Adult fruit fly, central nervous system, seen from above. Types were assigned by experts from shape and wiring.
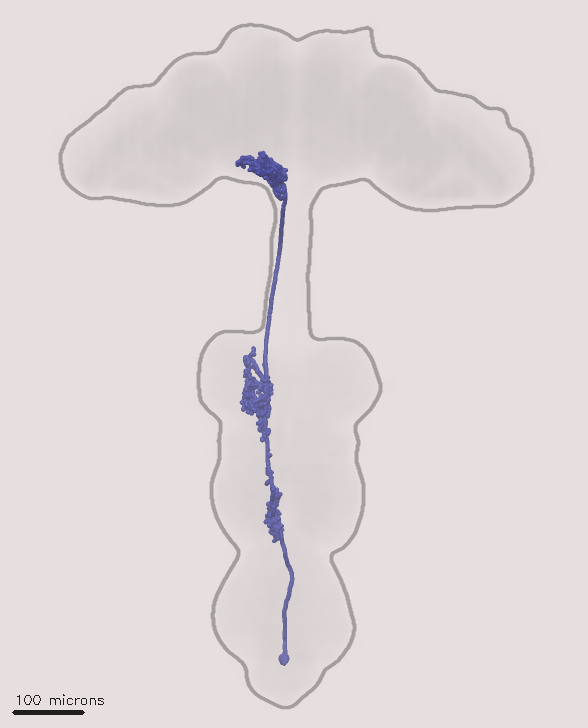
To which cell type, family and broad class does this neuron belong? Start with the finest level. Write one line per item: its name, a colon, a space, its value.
cell type: AN06B025
family: hemilineage 06B
broad class: ascending neuron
